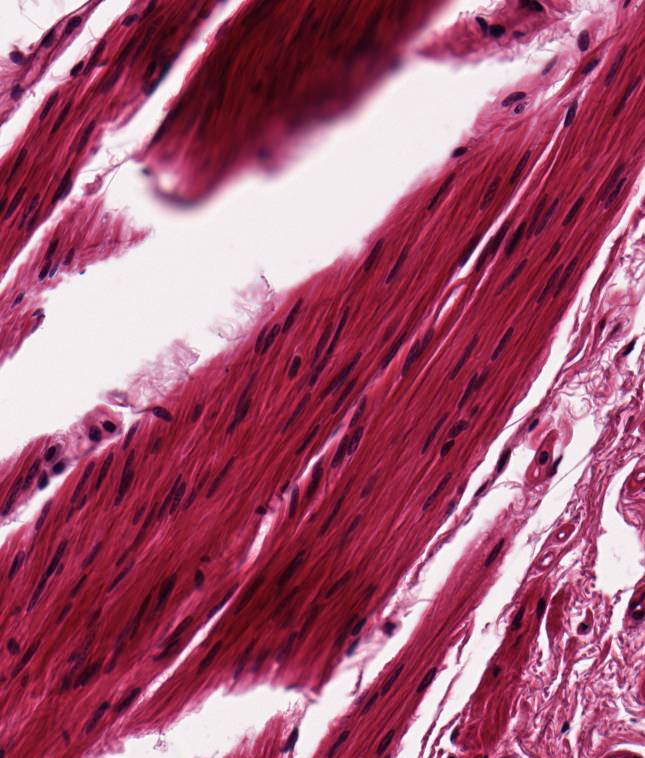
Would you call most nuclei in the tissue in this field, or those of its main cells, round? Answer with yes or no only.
No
